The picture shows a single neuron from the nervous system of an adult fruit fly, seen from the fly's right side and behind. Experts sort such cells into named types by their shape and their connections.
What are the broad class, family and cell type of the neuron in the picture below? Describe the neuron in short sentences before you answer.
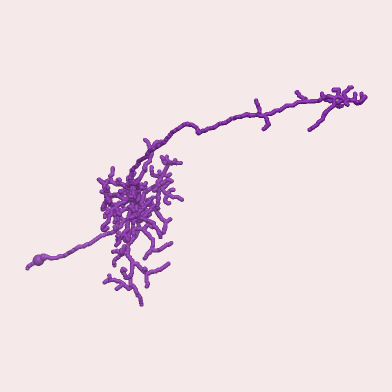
Dozens of branch ends can be seen. In this view it is wider than it is tall. It is an optic-lobe intrinsic neuron. Its family is Tm. Its cell type is Tm16.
